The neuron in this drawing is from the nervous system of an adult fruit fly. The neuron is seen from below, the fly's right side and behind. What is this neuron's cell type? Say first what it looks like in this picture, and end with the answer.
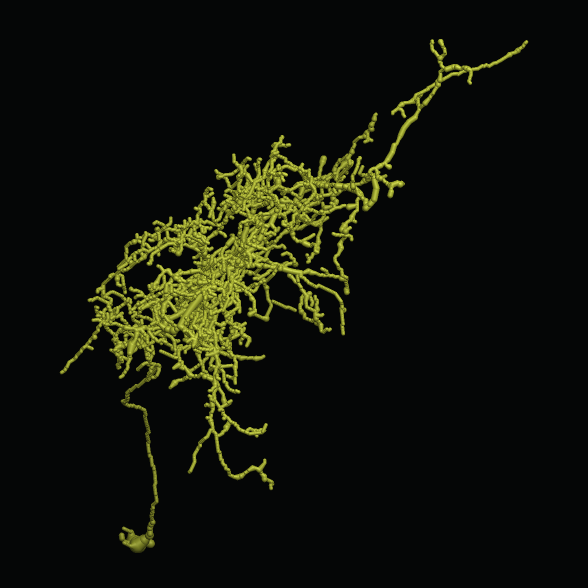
The cell body can be seen at the lower left of the picture. More than a hundred branch ends can be seen. Its broad class is central-brain intrinsic neuron. Its cell type is PS001.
